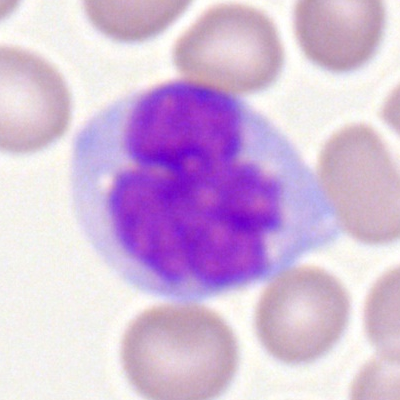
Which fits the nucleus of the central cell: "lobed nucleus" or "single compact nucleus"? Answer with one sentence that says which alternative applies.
What the nucleus of this cell shows is division into segments.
